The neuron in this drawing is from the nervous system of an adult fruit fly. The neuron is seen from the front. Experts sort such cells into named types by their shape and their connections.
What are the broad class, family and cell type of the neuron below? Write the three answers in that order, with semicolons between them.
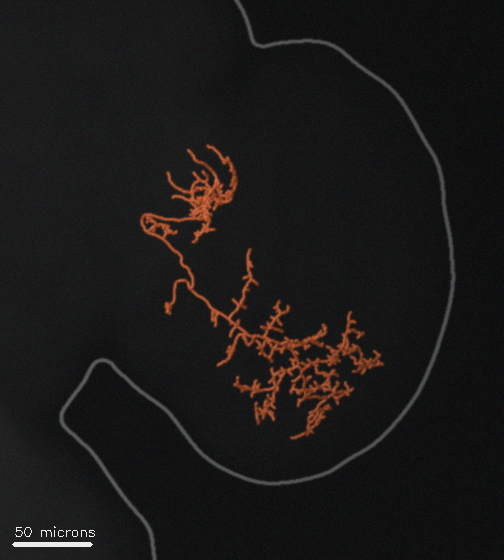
visual projection neuron; MeVP; MeVP17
